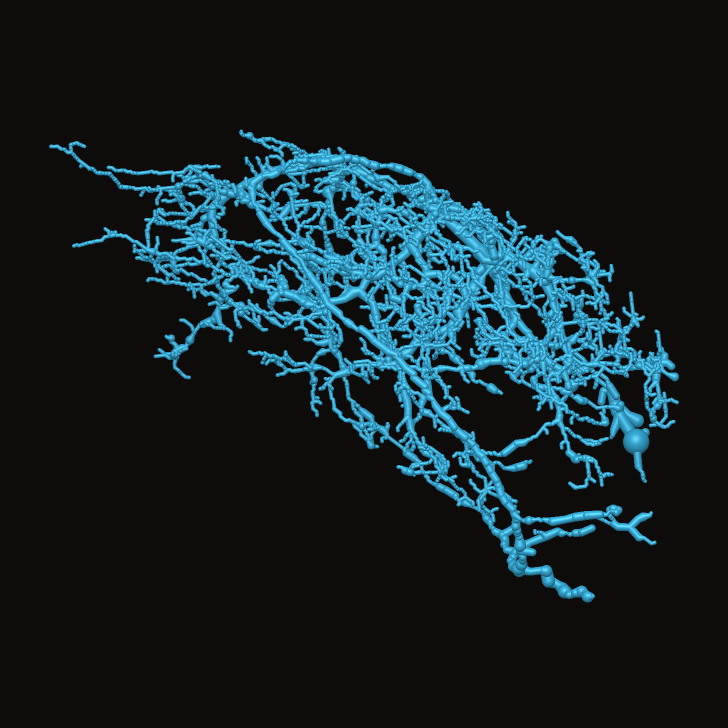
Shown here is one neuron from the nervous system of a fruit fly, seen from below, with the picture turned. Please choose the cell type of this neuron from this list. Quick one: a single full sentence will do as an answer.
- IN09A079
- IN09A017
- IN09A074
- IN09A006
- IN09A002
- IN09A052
This particular neuron has the cell type IN09A002.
